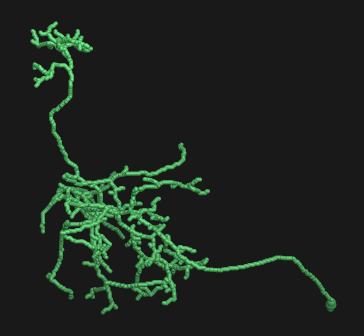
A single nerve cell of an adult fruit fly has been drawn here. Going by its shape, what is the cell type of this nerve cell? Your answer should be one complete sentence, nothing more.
The cell type name IN13B068 applies to this nerve cell.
